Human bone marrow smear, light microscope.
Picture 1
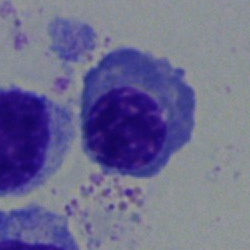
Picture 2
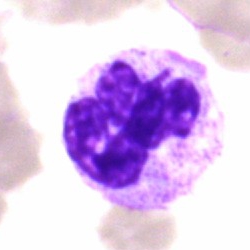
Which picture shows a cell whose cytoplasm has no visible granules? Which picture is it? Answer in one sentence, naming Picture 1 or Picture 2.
The cell seen in picture 1 shows no granules in its cytoplasm.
